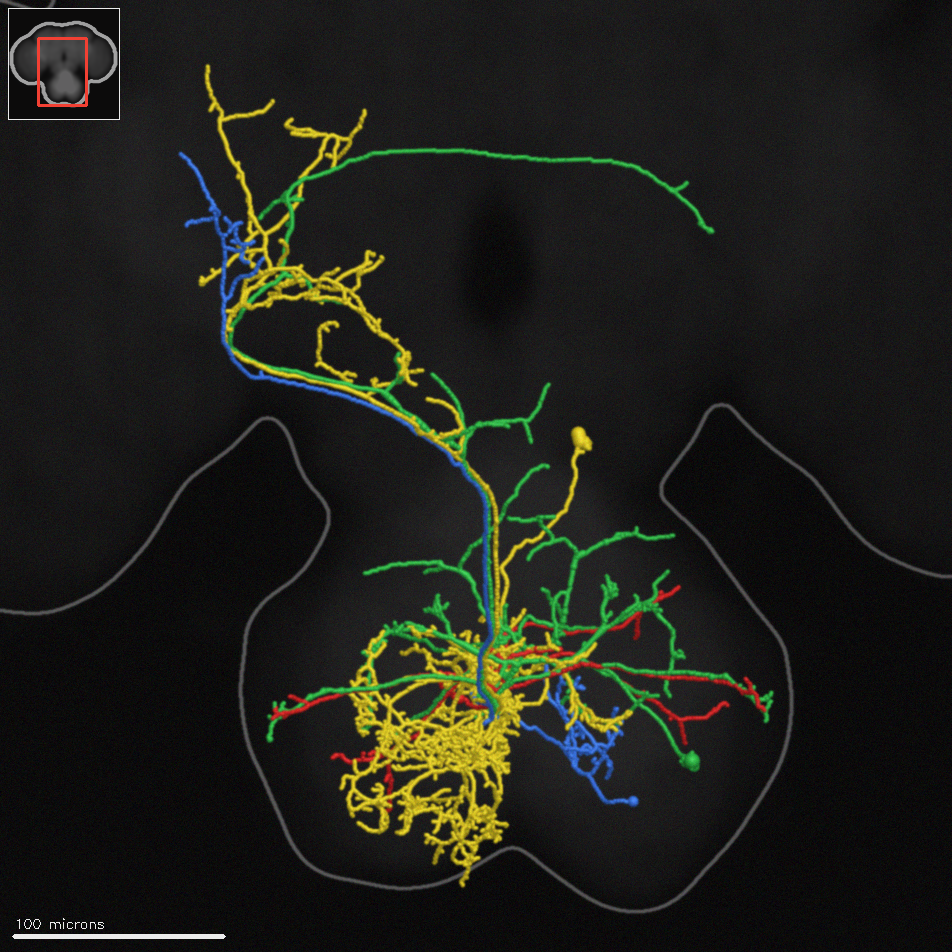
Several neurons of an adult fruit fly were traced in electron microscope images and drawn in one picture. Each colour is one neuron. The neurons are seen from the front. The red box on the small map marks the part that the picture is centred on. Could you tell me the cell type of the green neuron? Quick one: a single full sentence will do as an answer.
This neuron is an instance of the cell type AN08B010.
